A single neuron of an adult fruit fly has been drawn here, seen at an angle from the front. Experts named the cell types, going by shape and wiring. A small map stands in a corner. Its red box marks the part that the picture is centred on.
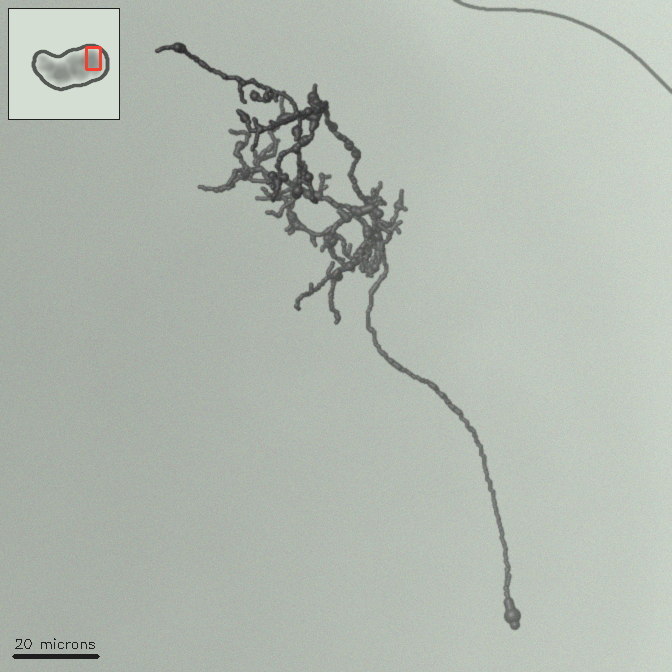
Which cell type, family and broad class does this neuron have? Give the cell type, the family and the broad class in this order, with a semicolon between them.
LHAV2a2; hemilineage LHa2; central-brain intrinsic neuron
